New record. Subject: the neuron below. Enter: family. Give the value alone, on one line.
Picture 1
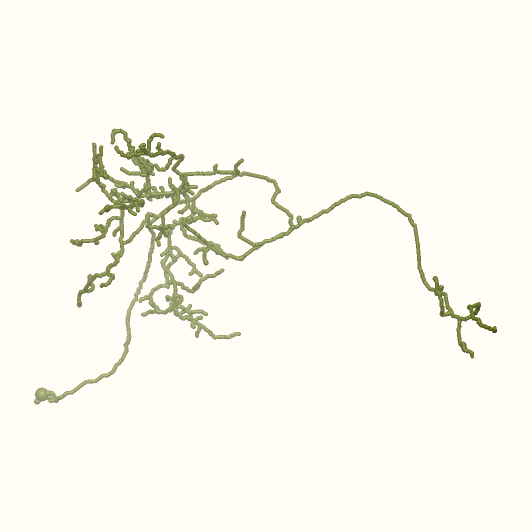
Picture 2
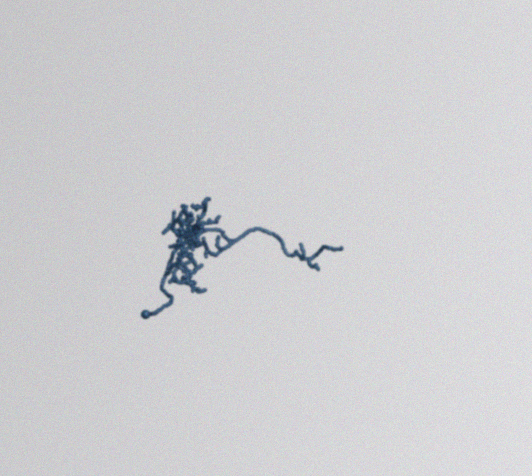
hemilineage ALv2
